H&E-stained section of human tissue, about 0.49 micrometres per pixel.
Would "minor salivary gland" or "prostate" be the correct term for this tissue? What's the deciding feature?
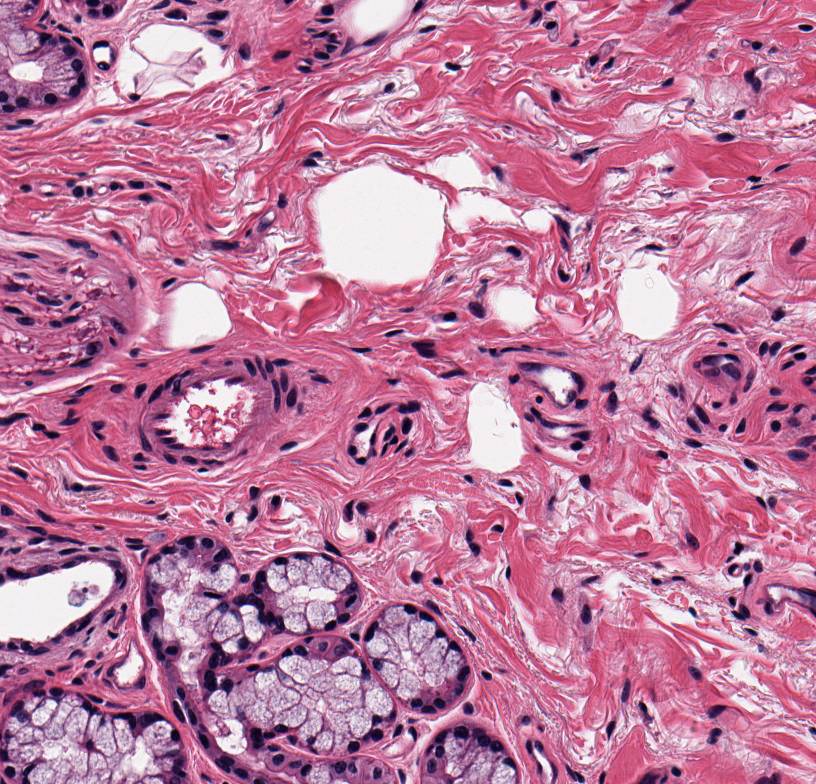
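This is minor salivary gland, not prostate. Looking at the lower left, I find a cluster of mucous acini. Their cells have pale, finely bubbly grey-violet cytoplasm, and their nuclei are small, dark and pressed flat against the cell bases. Up in the upper middle, a few scattered fat cells show as rounded clear spaces.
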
